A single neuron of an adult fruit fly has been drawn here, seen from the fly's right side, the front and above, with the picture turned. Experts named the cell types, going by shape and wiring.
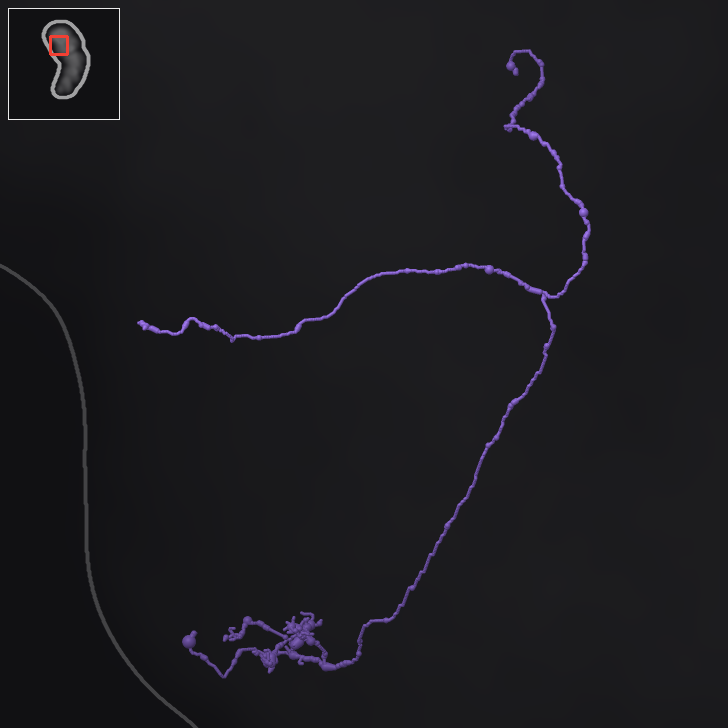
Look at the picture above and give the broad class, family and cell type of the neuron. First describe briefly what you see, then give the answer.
The cell body is at the lower left of the picture. As drawn here it is taller than it is wide. This is a central-brain intrinsic neuron. The name of its family is class Kenyon Cell. It is of cell type KCab-m.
